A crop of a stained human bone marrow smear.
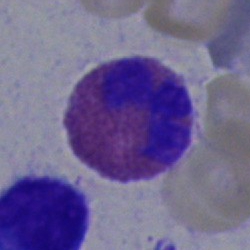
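Eosinophil: roughly round in outline, as far as I can judge. The nucleus sits off-centre, over toward the right, and it stains a darker blue-violet than the cytoplasm around it. I look for clear vacuoles in that cytoplasm and see none.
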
